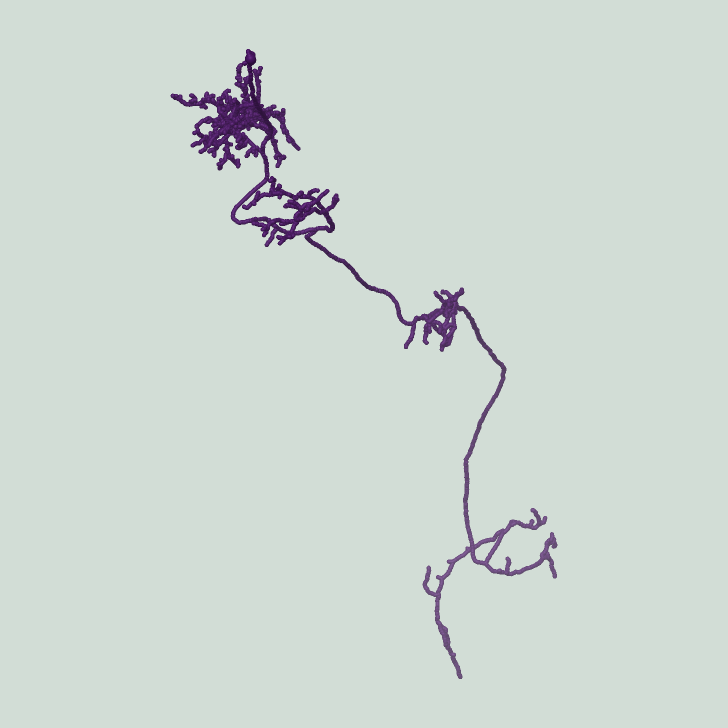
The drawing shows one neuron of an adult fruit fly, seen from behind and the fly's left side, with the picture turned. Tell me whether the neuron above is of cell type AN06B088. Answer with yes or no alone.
yes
